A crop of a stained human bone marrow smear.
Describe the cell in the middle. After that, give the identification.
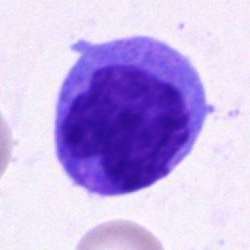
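Round to slightly oval, the cell outline is smooth over most of its edge. A large nucleus fills most of the cell and lies toward the lower left, leaving the widest rim of cytoplasm along the top. The cytoplasm stains blue. Identification: monocyte.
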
